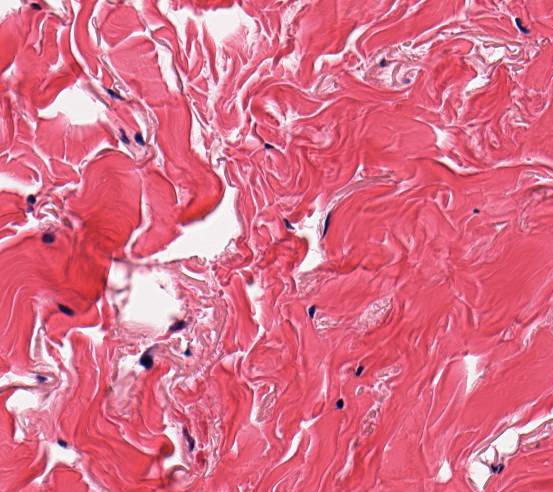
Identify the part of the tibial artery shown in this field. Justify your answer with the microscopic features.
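The field shows the tunica adventitia. Thick collagen bundles fill it, running in many different directions and staining a strong pink.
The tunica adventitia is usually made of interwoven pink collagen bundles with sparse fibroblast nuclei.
Cells here are sparse: scattered small, dark, elongated or oval nuclei lie between the bundles with no cytoplasm clearly visible around them, as in fibroblasts.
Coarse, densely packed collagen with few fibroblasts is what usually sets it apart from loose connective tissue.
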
